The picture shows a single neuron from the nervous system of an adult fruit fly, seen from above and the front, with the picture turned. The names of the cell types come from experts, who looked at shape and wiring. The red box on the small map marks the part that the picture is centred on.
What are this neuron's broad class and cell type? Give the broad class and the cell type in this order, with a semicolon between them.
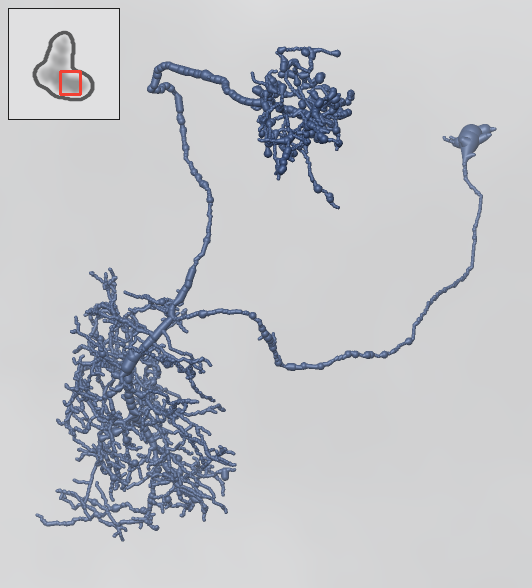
central-brain intrinsic neuron; SMP554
